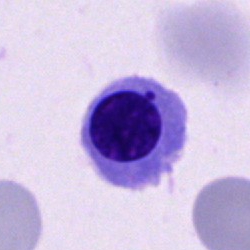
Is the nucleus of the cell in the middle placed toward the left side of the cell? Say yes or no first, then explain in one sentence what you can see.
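Yes. The nucleus sits off-centre toward the upper left, leaving the widest rim of cytoplasm on the right and lower side.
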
